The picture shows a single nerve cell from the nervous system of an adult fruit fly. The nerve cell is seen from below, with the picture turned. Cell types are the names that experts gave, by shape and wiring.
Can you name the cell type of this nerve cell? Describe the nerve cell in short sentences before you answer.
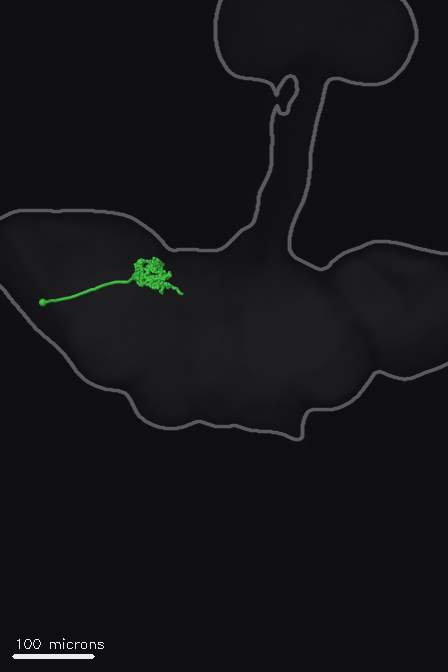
It lies in the brain. The cell body can be seen on the left of the picture. From left to right in the picture it spans about 180 microns. It is a central-brain intrinsic neuron. Its cell type is PLP103.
